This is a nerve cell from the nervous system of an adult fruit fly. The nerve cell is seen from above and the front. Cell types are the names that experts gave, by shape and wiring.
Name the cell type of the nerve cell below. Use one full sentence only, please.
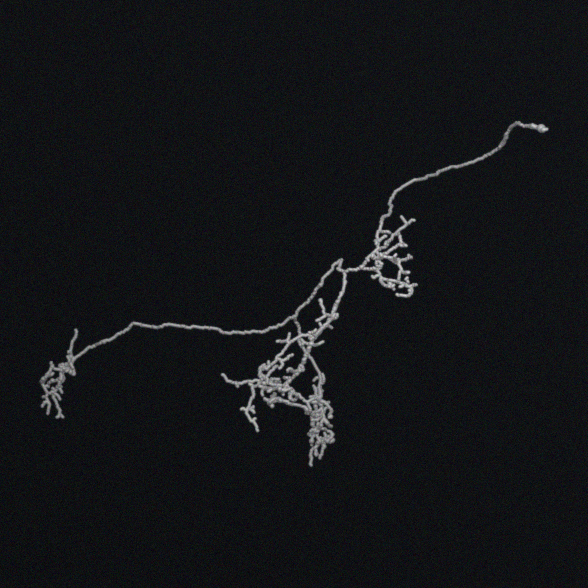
By type, the nerve cell is CRE072.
